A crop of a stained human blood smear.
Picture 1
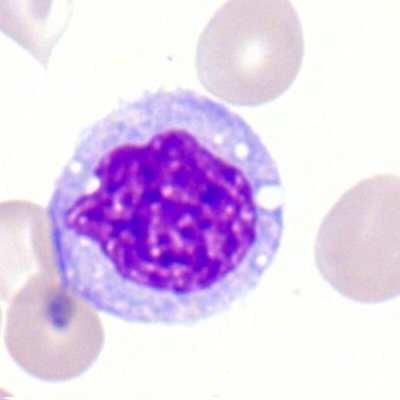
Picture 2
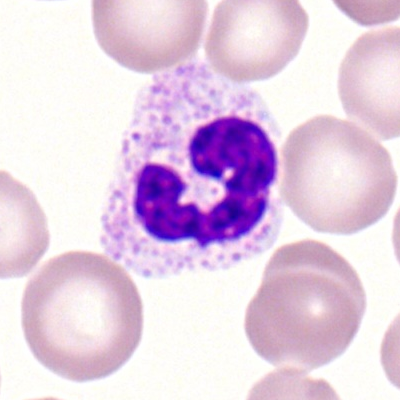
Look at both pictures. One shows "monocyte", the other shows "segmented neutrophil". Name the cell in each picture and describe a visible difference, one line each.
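The cell in picture 1 is a monocyte. Several small clear vacuoles lie in the cytoplasm near the cell edge.
The cell in picture 2 is a segmented neutrophil. No vacuoles are seen in the cytoplasm.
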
